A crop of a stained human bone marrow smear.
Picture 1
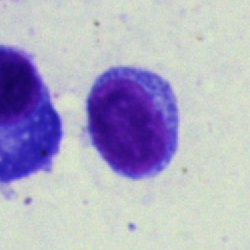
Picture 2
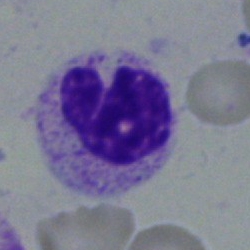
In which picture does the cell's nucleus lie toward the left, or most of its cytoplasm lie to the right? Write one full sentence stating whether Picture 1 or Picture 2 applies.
What picture 1 shows is a cell with its nucleus toward the left.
